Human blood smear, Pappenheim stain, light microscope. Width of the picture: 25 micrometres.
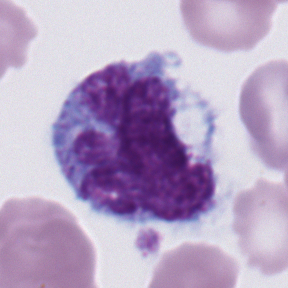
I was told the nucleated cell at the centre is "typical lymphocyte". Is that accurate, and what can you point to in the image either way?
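This cell is roughly round, with a ragged, frayed edge along its upper right. Its pale grey-blue cytoplasm holds no large, coarse granules and has a clear, round pale space at the upper right, beside the nucleus. That clear space speaks for monocyte.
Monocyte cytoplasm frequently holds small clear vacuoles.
Lacking coarse granules fits both names.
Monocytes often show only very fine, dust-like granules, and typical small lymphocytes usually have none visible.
Typical lymphocyte does not fit; the cell is a monocyte.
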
